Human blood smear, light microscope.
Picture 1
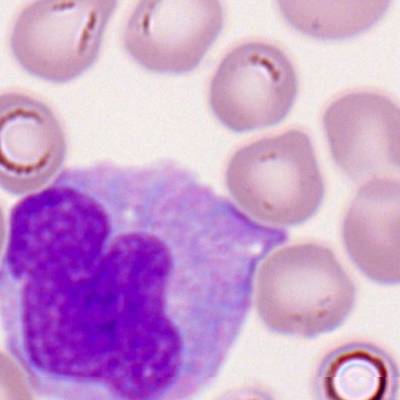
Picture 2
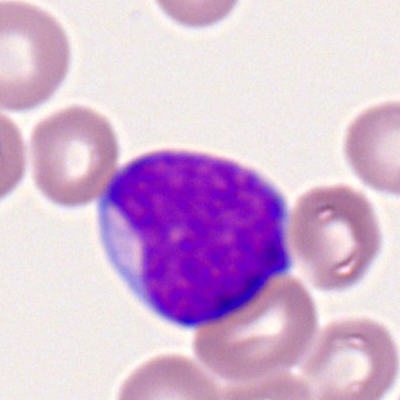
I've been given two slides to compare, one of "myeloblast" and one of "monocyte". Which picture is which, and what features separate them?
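The first picture holds the monocyte, the second the myeloblast. Their cytoplasm differs in amount: abundant in the monocyte, scanty in the myeloblast, where the pale blue cytoplasm lies mainly as a crescent on the left side of the nucleus.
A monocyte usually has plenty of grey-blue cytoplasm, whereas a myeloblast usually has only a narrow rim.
Granules separate them as well, since fine, faint granules are scattered through the monocyte's cytoplasm while none can be seen in the myeloblast's.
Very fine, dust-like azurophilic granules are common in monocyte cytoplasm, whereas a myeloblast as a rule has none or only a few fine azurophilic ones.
The monocyte's nucleus is irregular and folded, with deep indentations in its outline, and sits in the left part of the cell; no nucleoli can be seen in it.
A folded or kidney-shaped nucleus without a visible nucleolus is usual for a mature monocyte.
The outlines also differ, being irregular rather than round in the monocyte and smooth, without projections, in the myeloblast. The myeloblast's cytoplasm contains no vacuoles, and red cells touch the cell along its right and lower edges.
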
